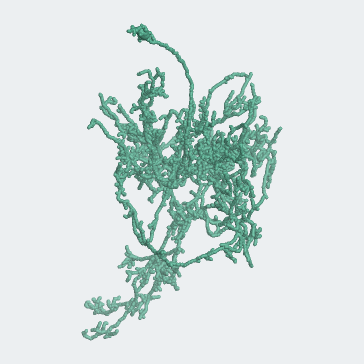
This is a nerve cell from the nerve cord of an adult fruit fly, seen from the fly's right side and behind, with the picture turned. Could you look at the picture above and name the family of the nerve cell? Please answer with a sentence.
The family is hemilineage 05B.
